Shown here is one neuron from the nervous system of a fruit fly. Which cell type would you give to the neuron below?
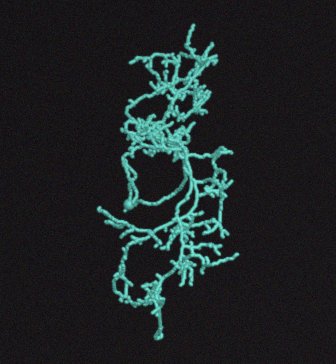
GNG663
